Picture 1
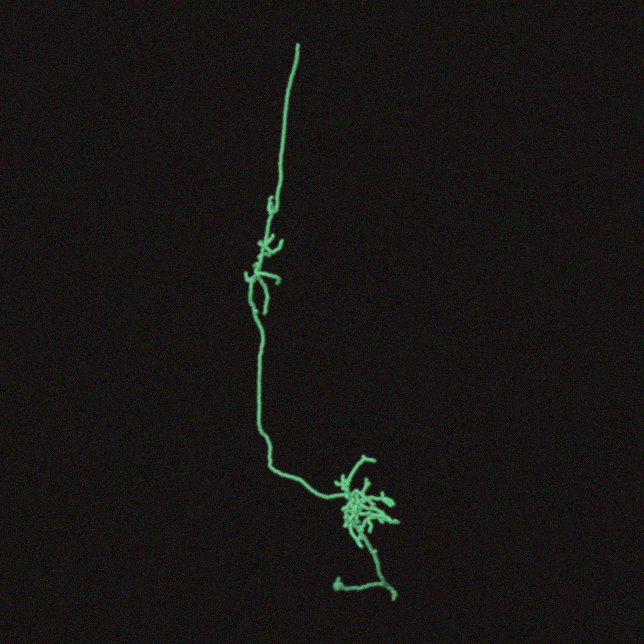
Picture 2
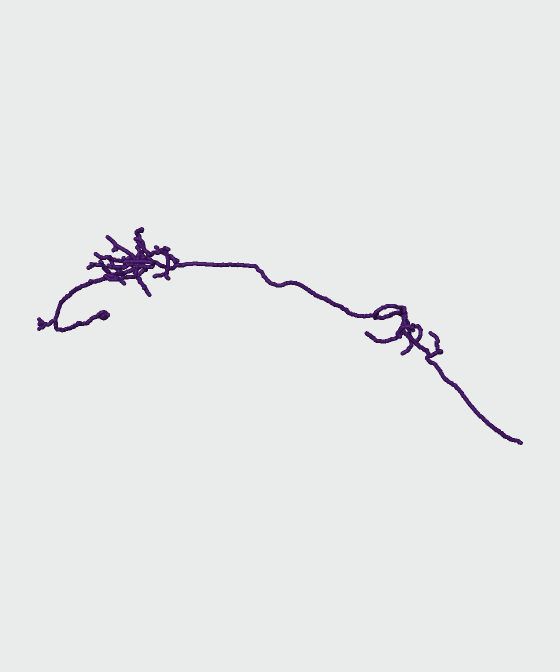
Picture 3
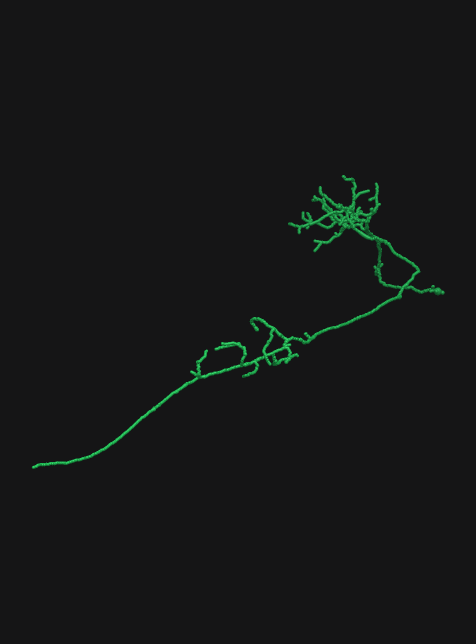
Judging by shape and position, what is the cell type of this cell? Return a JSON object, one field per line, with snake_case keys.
{
 "cell_type": "AN07B085"
}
